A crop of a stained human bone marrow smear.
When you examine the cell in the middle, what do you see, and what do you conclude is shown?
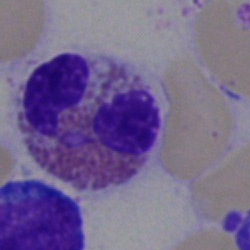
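Two nuclear lobes are present, each with dense, dark purple chromatin and no visible nucleoli. The outline of the cell is round and smooth. Cytoplasm is plentiful, occupying the lower half of the cell beneath the lobes. Name: eosinophil.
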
